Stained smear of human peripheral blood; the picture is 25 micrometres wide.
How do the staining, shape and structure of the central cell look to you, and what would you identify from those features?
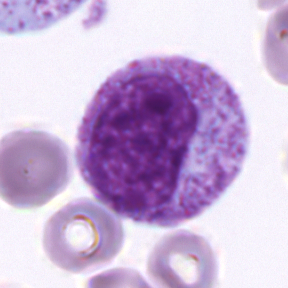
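Start with the outline of the central cell: it is round and smooth. Its nucleus sits toward the left side. Across the cytoplasm you will find fine reddish-purple granules scattered about, and no vacuoles at all. What you are looking at is a myelocyte.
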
